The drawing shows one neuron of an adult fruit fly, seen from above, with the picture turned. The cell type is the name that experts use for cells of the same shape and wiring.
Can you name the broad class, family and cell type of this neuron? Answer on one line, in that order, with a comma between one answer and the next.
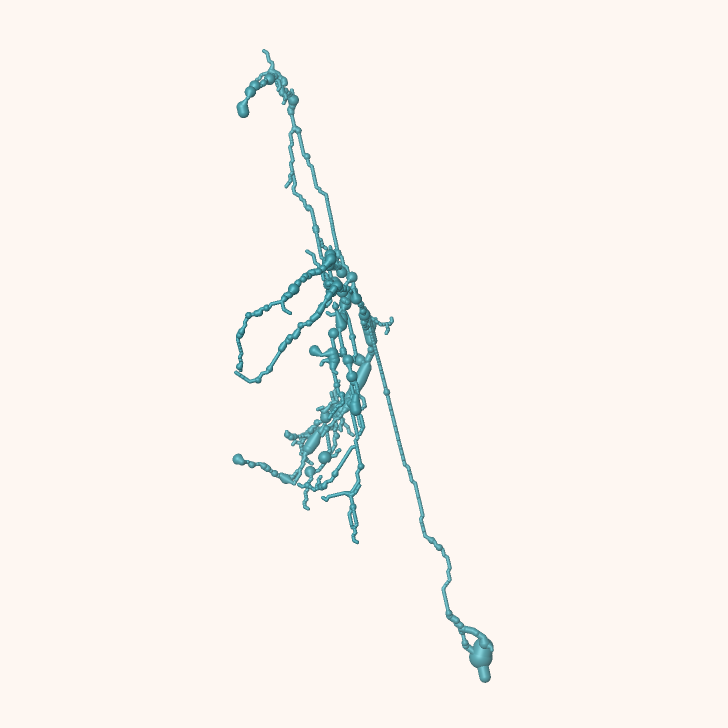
nerve-cord intrinsic neuron, hemilineage 02A, IN02A054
